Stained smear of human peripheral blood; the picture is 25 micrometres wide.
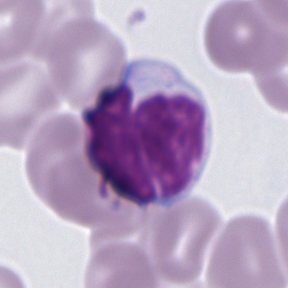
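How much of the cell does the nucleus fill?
Most of it, and its chromatin is dark purple and dense.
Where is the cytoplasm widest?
At the top.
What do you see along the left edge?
Small irregular projections.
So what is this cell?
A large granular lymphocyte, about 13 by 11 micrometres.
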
